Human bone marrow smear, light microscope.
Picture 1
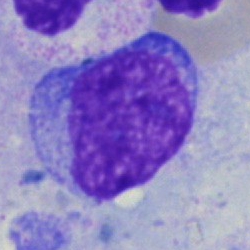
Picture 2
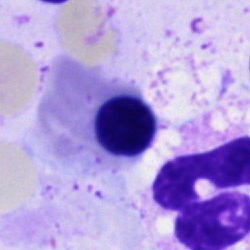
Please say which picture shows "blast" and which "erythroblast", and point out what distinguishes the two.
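The blast is in picture 1; picture 2 shows an erythroblast. Their chromatin differs most: in the blast it is finely stippled, with many small pale spots scattered through deep purple, whereas in the erythroblast it is evenly dense and very dark, with no visible pattern. Each nucleus lies toward the right, the blast's pushed off-centre to that side. The blast's cytoplasm forms a thin rim of deeper blue along the upper right edge, while the erythroblast's is pale greyish blue, abundant and extends mainly to the upper left of the nucleus. In picture 1 a single small clear white spot also sits at the lower edge of the nucleus.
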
